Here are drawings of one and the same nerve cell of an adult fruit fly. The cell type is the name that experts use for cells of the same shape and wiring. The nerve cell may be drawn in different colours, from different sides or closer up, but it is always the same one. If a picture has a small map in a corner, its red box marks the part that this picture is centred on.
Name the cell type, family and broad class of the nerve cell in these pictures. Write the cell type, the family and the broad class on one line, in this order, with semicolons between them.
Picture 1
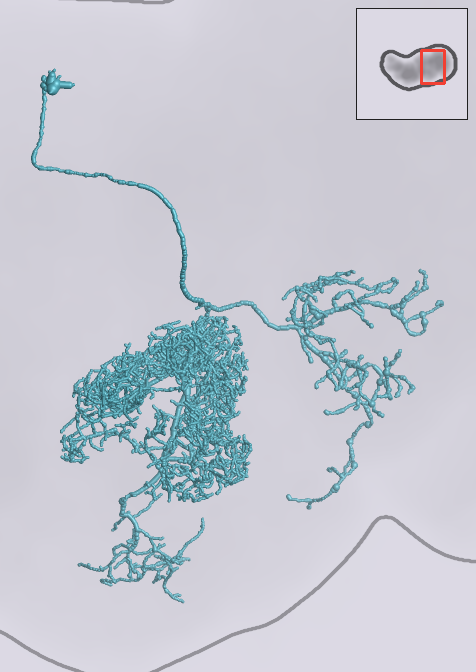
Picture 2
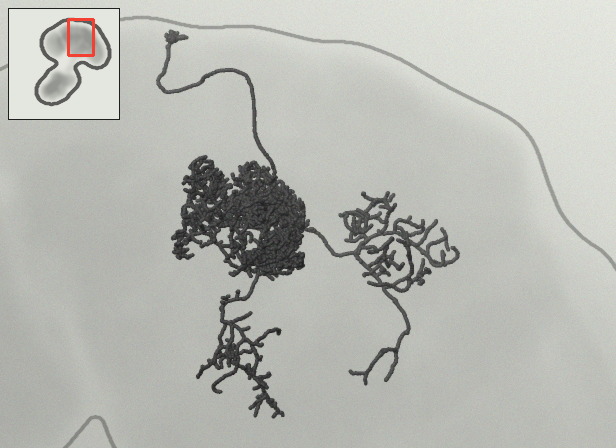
ALBN1; class ALLN; central-brain intrinsic neuron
